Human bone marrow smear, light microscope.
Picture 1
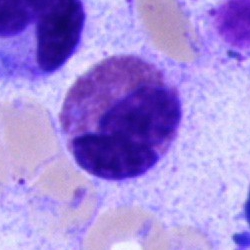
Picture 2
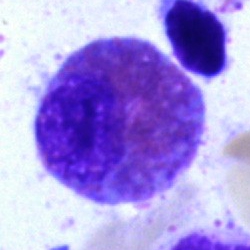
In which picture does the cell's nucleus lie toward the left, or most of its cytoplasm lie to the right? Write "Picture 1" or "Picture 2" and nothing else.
Picture 2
